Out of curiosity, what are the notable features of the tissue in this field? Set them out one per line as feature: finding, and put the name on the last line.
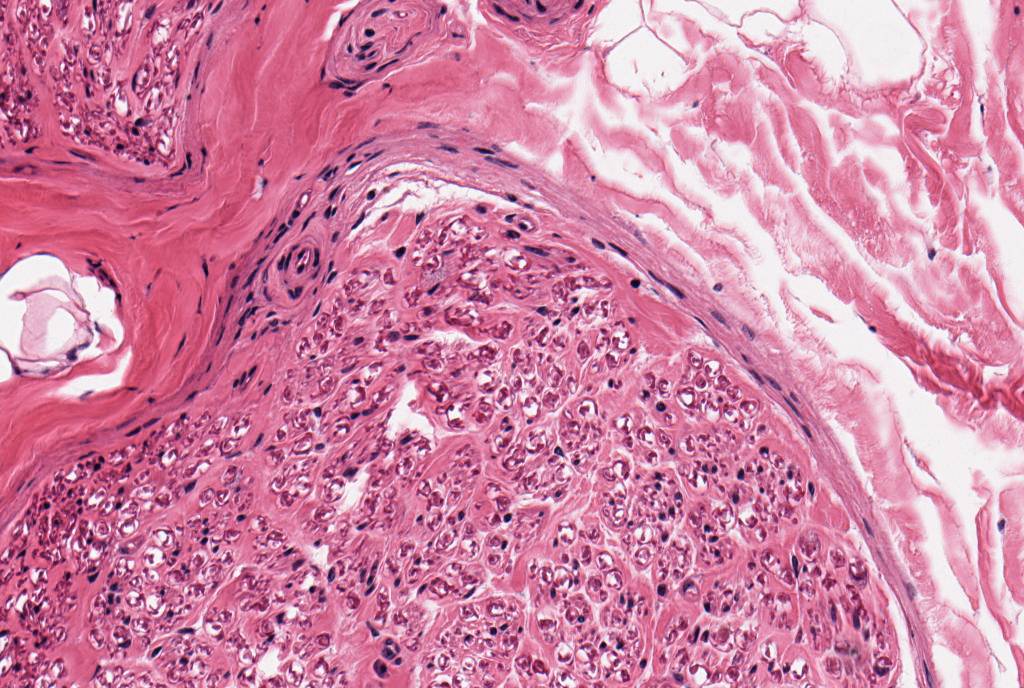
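Bundle: large, rounded, filling lower left and centre
Border: sharp, formed by a thin sheath
Contents: many small round profiles, each a clear ring around a pink central dot
Nuclei: small, dark, sparse between the profiles
Sheath: layers of flattened spindle-shaped nuclei parallel to its edge
Name: tibial nerve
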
